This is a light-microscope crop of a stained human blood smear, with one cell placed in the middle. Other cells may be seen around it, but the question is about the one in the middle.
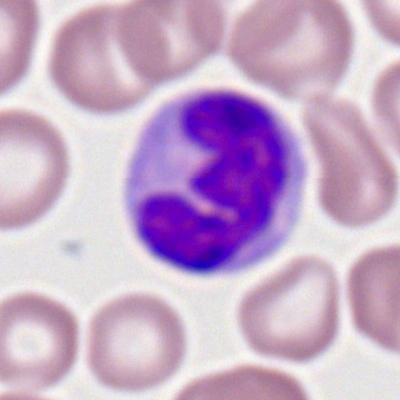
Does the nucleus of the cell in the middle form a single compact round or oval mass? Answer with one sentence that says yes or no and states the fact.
No, instead of a compact mass, the nucleus forms a curved band without separate lobes.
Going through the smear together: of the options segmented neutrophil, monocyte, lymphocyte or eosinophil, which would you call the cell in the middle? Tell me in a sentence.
The centrally placed cell is classified as a monocyte.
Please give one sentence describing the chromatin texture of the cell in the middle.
Heads up, the chromatin in this one is coarsely clumped.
